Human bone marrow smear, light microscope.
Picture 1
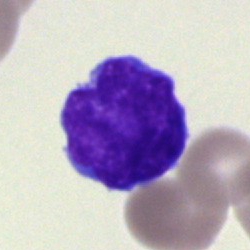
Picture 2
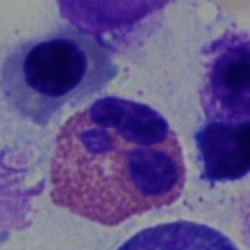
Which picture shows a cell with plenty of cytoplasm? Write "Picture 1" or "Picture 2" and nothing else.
Picture 2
